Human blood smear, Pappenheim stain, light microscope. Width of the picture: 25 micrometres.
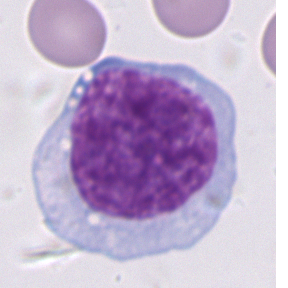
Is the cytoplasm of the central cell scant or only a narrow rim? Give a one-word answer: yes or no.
No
